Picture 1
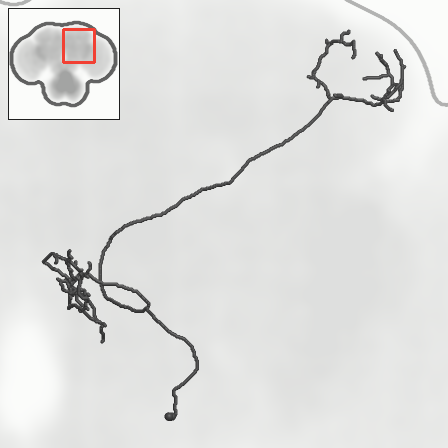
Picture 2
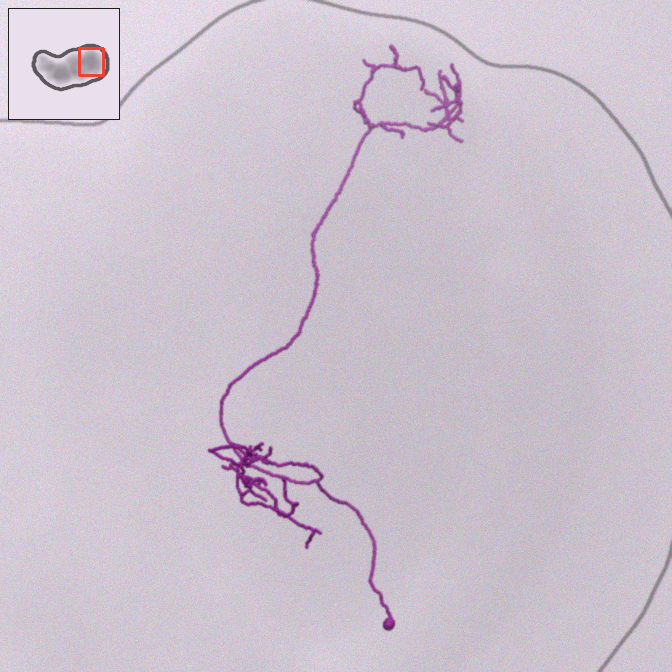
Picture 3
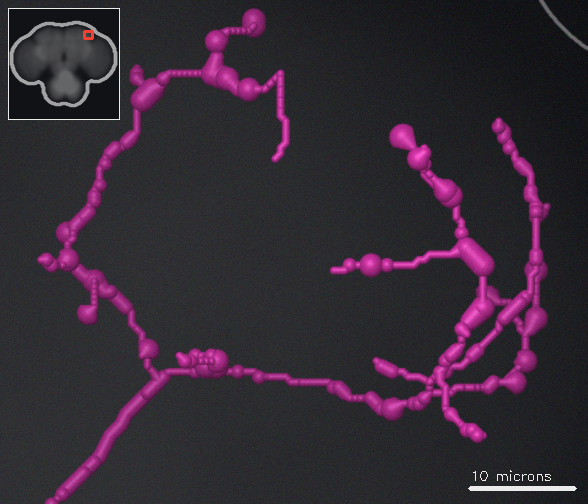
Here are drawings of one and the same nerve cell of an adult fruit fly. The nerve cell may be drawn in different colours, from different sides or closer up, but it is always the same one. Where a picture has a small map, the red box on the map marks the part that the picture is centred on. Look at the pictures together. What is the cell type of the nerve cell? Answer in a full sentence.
The cell type is DM4_vPN.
